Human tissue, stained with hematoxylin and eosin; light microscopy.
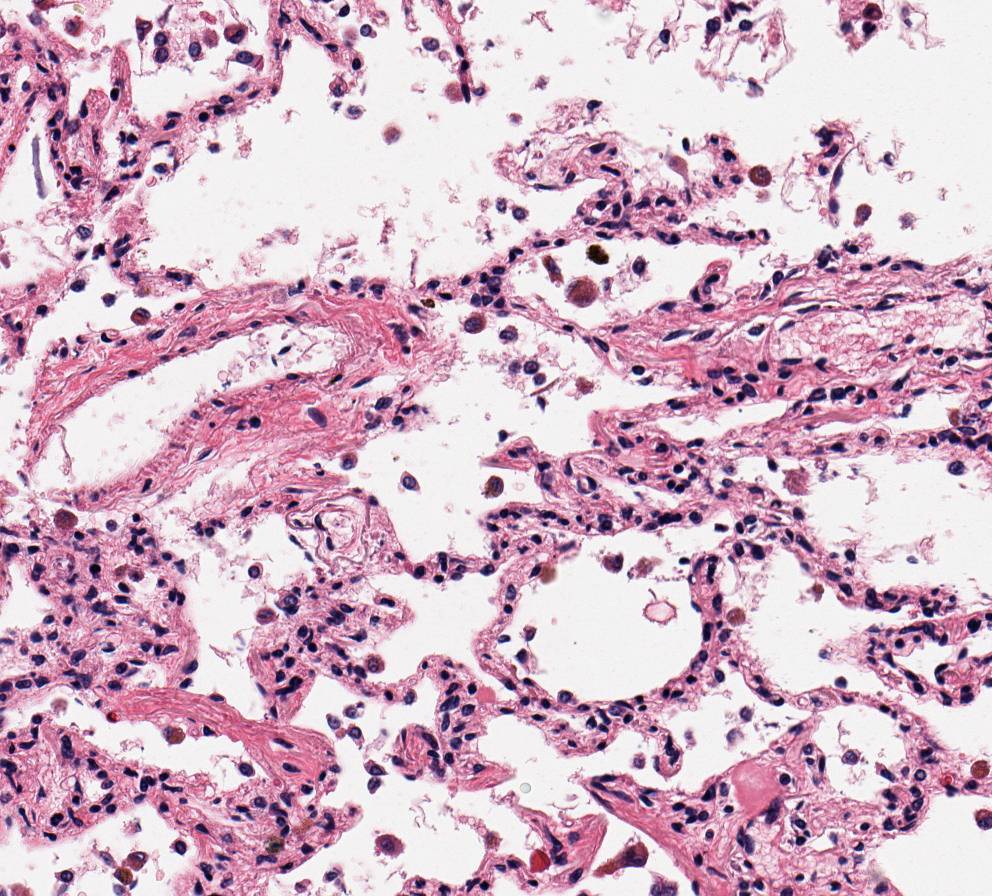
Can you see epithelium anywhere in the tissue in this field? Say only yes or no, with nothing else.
Yes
